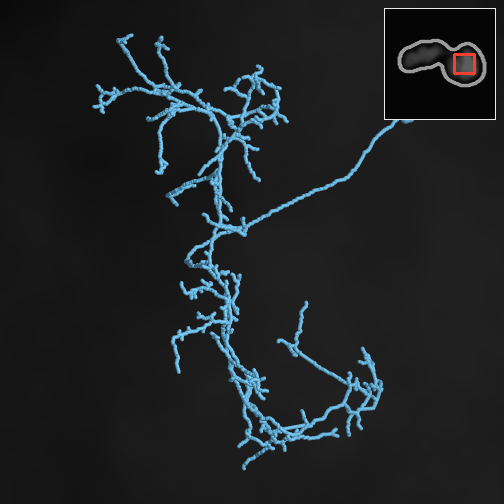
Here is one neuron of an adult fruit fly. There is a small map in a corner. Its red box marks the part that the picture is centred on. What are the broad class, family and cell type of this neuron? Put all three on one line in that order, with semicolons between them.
central-brain intrinsic neuron; hemilineage PSa1; AVLP461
